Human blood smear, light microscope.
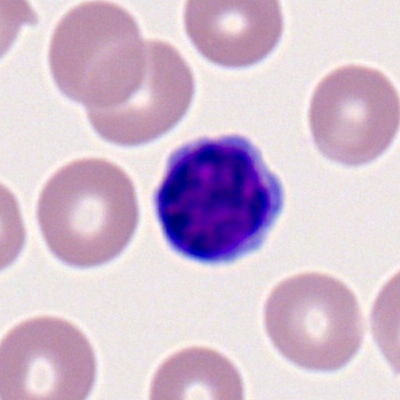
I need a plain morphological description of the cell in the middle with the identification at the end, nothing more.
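Roughly round, I'd say, with a slightly uneven edge. The chromatin looks dense, dark purple and coarsely clumped. I find no nucleoli in the nucleus and no vacuoles anywhere in the cell. It is a lymphocyte.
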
